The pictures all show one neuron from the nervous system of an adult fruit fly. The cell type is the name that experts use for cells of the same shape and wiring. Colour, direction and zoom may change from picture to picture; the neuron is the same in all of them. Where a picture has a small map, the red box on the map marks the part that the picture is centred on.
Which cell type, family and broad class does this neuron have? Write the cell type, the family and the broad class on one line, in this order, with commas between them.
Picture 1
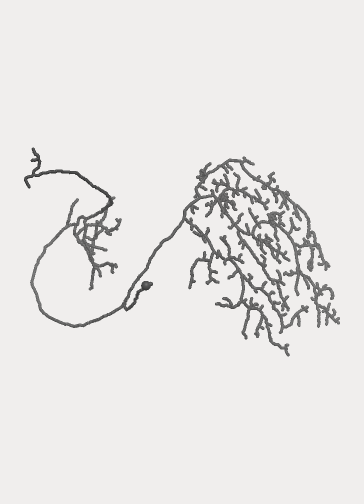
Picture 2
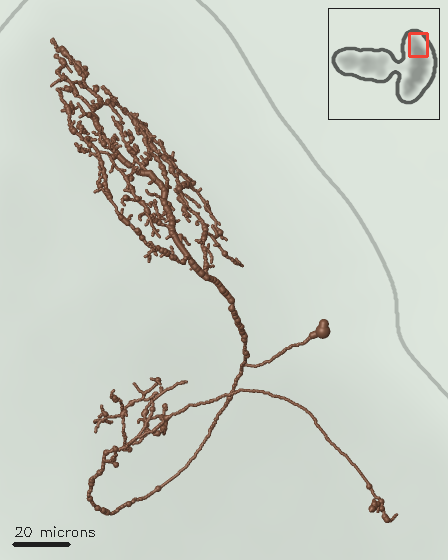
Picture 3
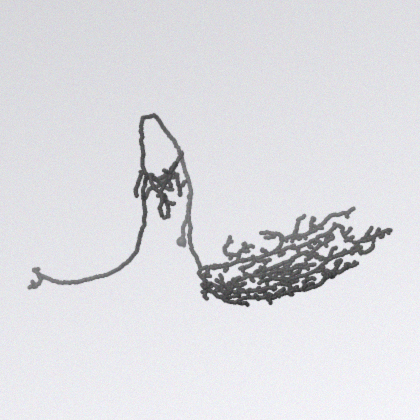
MeVP62, MeVP, visual projection neuron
